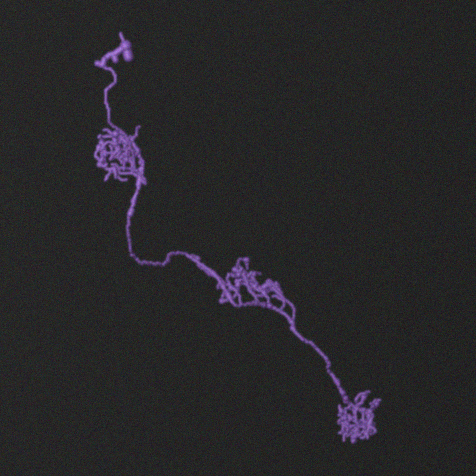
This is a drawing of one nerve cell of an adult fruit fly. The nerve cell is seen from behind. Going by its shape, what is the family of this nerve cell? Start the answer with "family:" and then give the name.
family: class CX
